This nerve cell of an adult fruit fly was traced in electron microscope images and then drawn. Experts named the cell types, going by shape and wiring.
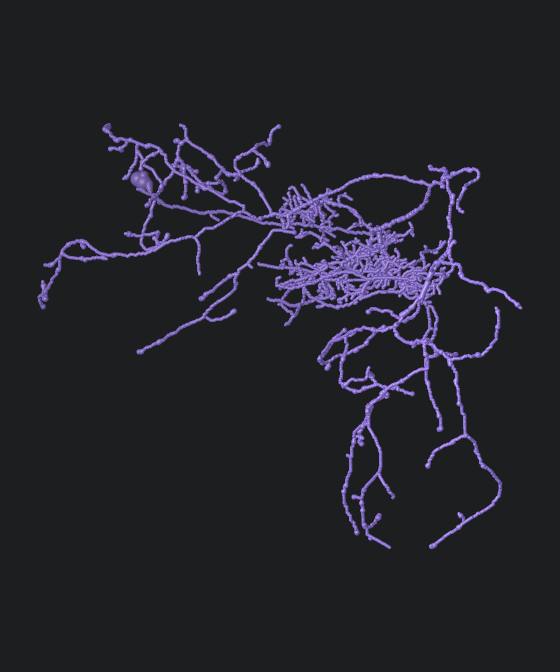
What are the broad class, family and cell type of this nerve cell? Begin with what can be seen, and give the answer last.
Its cell body lies at the upper left of the picture. The picture shows dozens of branch ends. This is a nerve-cord intrinsic neuron. The family is hemilineage 06B. The cell type is IN06B030.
